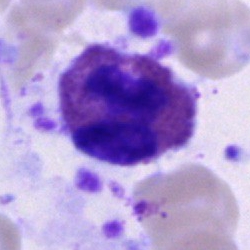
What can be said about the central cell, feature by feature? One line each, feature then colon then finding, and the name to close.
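Outline: roughly round, edges slightly irregular and angular
Chromatin: dense, dark purple-blue
Nucleoli: none visible
Cytoplasm: reddish-purple
Name: eosinophil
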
